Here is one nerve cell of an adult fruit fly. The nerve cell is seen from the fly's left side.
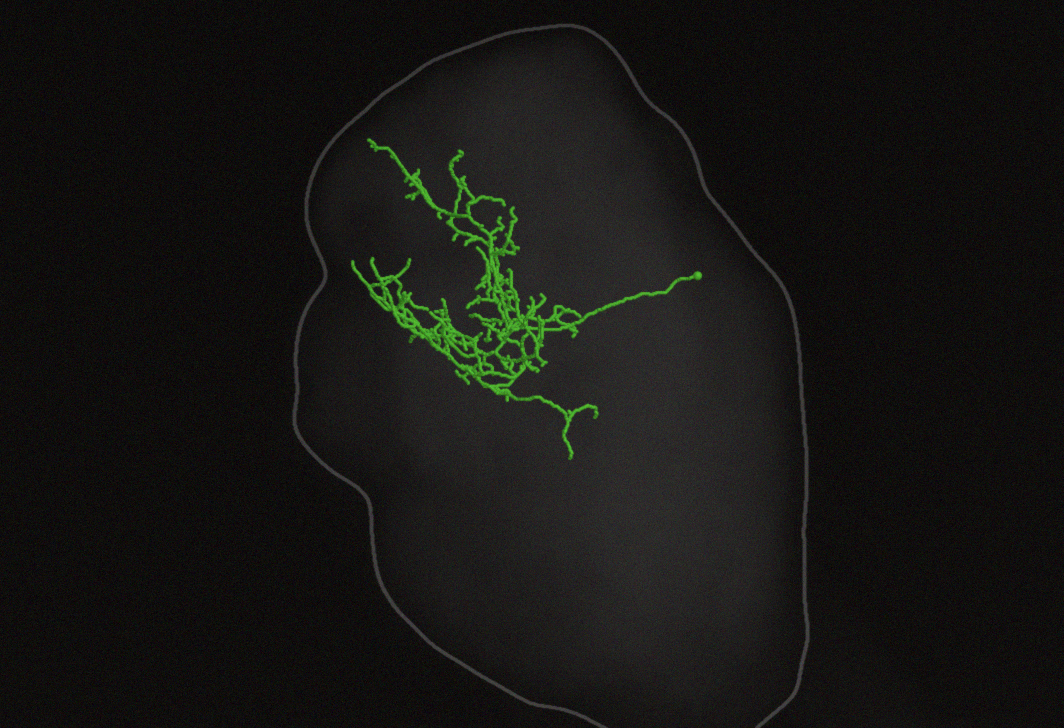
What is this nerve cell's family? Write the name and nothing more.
hemilineage SMPpv2_ventral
